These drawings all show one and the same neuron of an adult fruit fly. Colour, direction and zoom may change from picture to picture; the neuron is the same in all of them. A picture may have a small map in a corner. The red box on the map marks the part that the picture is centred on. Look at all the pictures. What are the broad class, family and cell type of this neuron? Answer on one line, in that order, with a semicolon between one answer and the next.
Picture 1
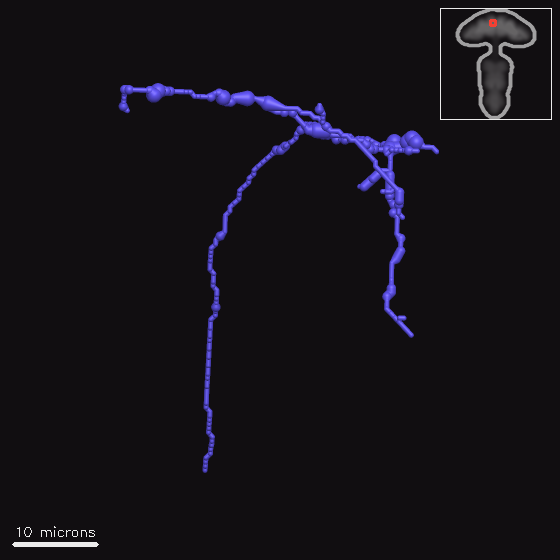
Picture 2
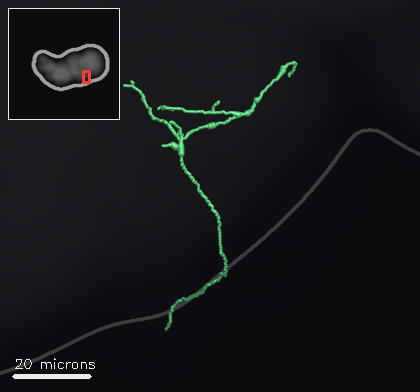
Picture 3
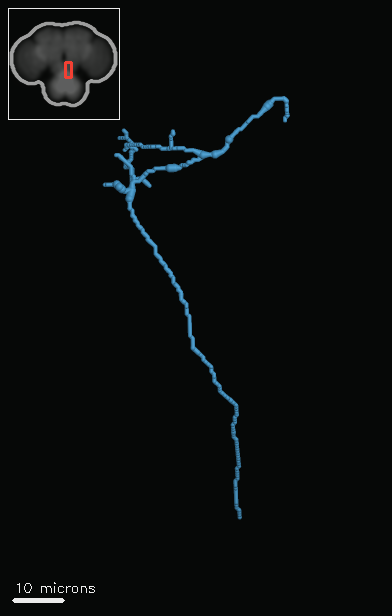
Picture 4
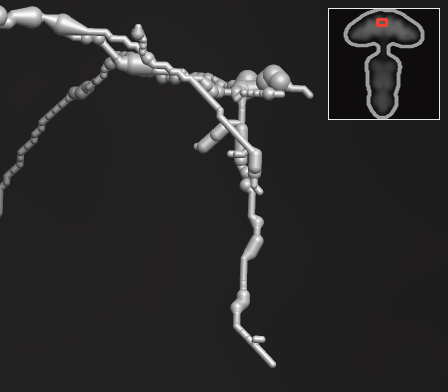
sensory neuron entering the brain; class gustatory; dorsal_tpGRN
